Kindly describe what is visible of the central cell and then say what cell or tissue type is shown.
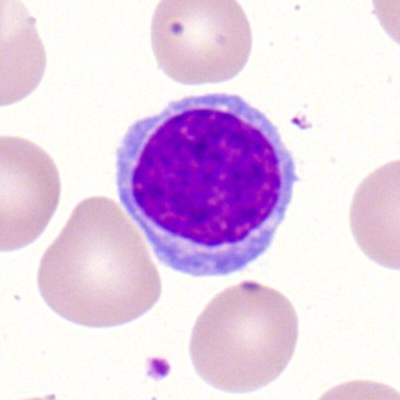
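Most of the cell is taken up by the nucleus, and its chromatin is clumped, with lighter patches between darker areas. The cytoplasm's pale blue, and its rim is widest below the nucleus. That one's a lymphocyte.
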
